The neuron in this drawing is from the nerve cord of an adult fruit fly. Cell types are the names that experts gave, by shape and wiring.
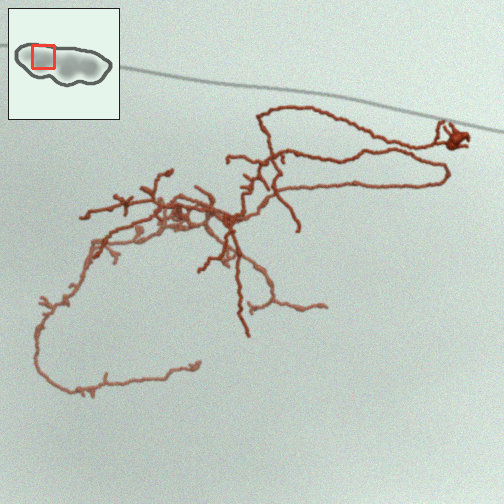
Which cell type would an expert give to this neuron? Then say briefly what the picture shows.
It is of cell type IN19A040. This is a nerve-cord intrinsic neuron. Dozens of branch ends can be seen. As drawn here it is wider than it is tall.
